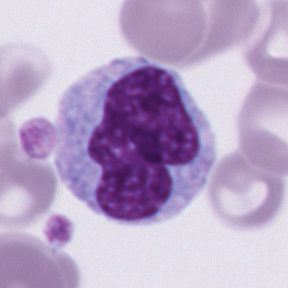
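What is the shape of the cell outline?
Round and smooth.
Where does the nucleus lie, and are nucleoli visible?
Off-centre, toward the right side of the cell; no distinct nucleoli are visible in it.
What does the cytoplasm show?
Only a fine, dust-like granularity.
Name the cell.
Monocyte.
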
